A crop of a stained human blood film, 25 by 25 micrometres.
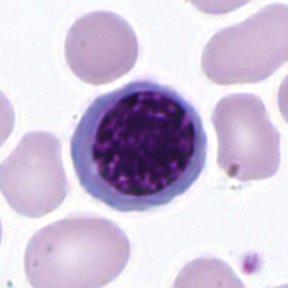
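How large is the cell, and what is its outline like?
It is about 12 micrometres across, roughly 1.75 times as wide as a whole red cell in the same picture, and its outline is smooth, without surface projections.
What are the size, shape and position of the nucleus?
The nucleus is round, about 9 micrometres across, fills about 60% of the cell's area and sits slightly off-centre toward the upper right.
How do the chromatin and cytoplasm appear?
The chromatin is coarsely clumped into dark purple blocks with paler gaps between them, and the cytoplasm forms a narrow rim that is widest on the left side.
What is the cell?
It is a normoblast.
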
